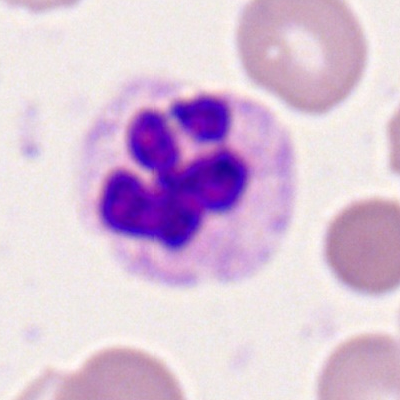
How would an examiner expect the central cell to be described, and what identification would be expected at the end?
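Several separate lobes form the nucleus, whose chromatin is dense and stains dark purple. A wide rim of pale pinkish-lilac cytoplasm surrounds it. Granules in the cytoplasm are only fine and faint lilac, not large and orange-red. Segmented neutrophil is the name of this cell.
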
